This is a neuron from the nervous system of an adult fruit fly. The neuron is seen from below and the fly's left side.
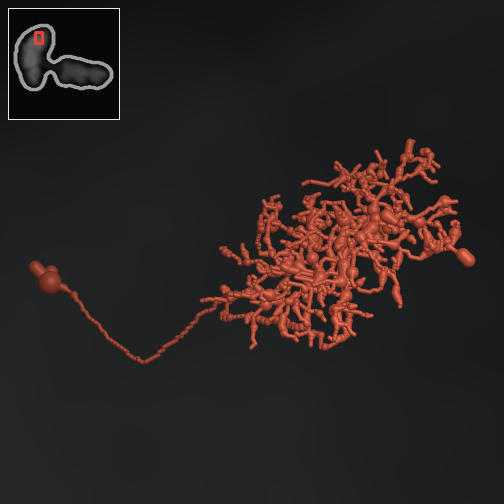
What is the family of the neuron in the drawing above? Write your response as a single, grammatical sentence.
It is the family Pm to which this neuron belongs.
